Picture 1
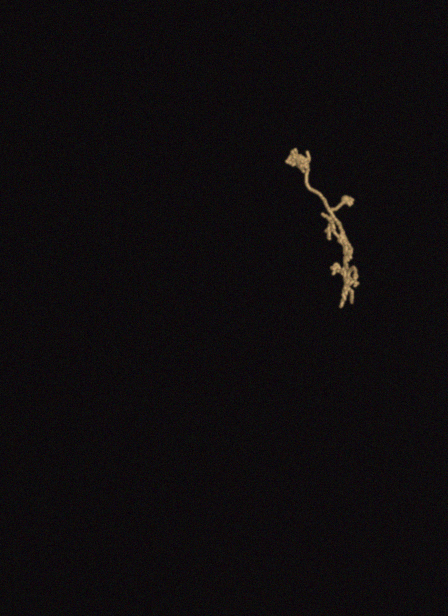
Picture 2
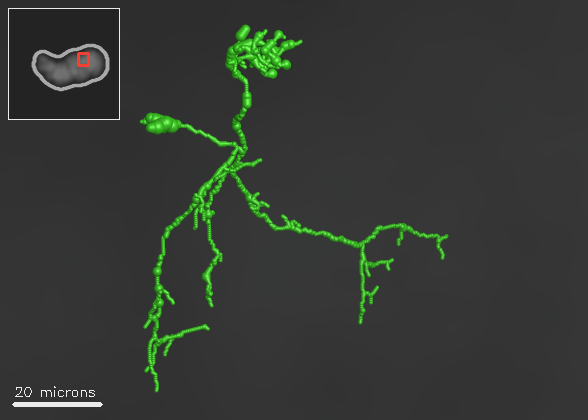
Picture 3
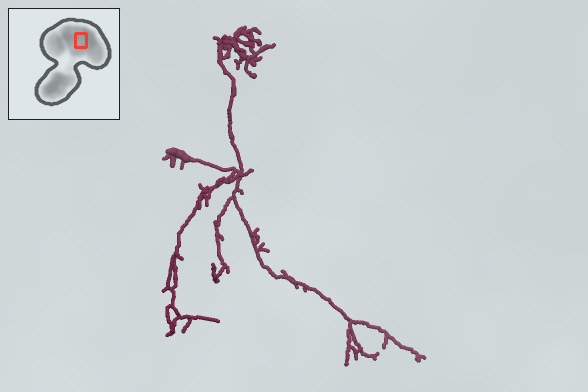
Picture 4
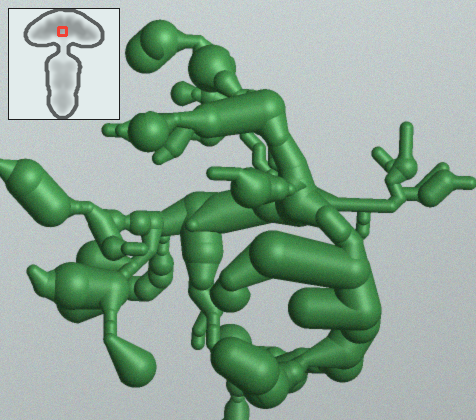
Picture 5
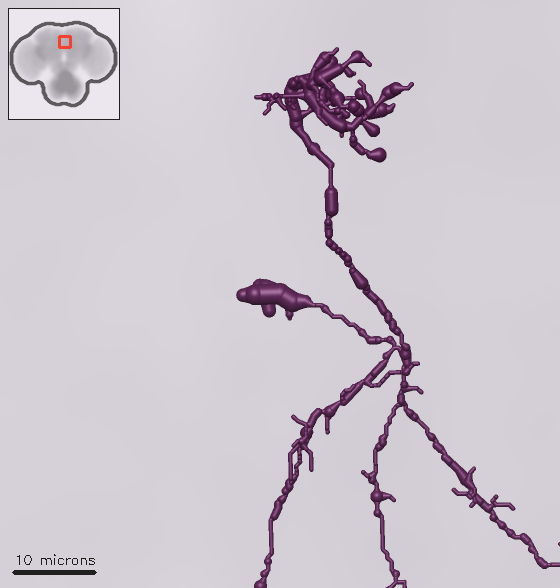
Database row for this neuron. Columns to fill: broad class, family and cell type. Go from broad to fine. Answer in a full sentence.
A central-brain intrinsic neuron of class CX, type IbSpsP.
